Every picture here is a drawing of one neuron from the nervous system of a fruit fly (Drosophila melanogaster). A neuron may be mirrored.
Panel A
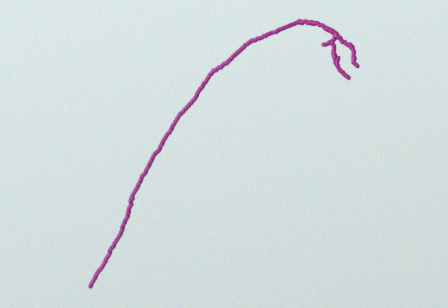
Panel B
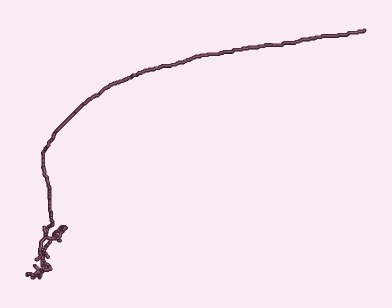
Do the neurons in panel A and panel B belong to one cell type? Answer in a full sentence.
They are of the same cell type.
